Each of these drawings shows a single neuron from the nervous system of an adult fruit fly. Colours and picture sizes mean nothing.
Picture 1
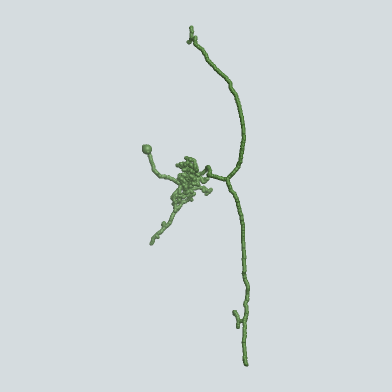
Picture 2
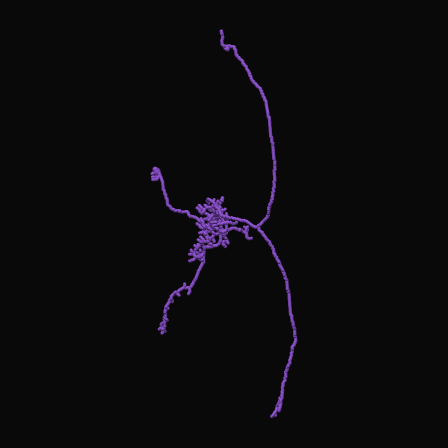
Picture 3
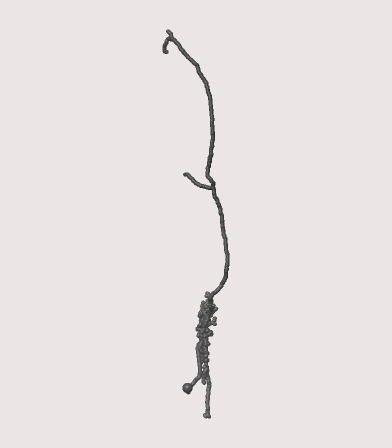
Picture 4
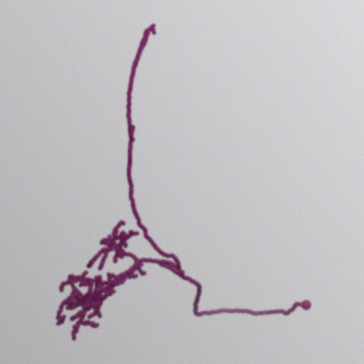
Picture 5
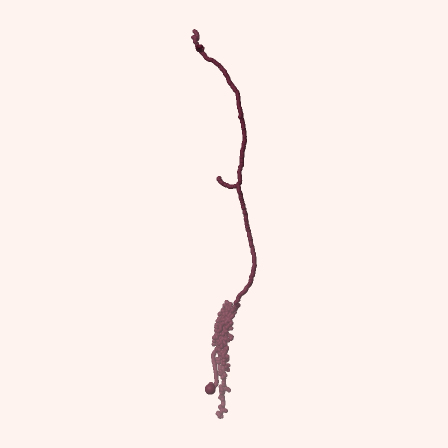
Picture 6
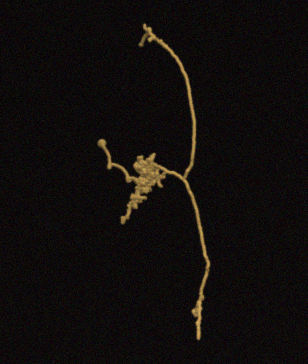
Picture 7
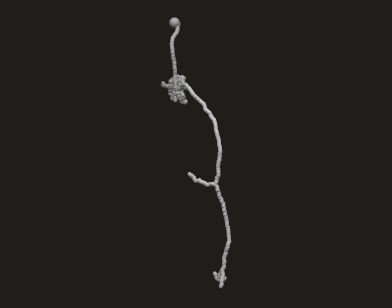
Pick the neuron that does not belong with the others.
4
